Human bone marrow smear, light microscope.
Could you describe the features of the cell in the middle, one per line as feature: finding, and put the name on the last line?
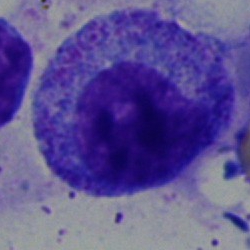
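Position of nucleus: off-centre, toward the lower right
Left edge: part of another dark purple cell, cut off
Sharpness: slightly blurred, nuclear detail softened
Answer: promyelocyte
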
